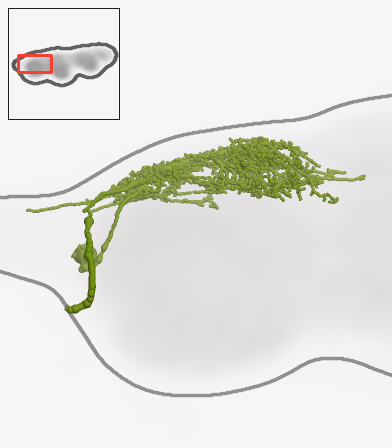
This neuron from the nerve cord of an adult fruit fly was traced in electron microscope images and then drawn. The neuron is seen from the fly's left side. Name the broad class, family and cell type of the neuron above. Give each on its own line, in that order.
motor neuron of the nerve cord
hemilineage 16B
MNnm10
